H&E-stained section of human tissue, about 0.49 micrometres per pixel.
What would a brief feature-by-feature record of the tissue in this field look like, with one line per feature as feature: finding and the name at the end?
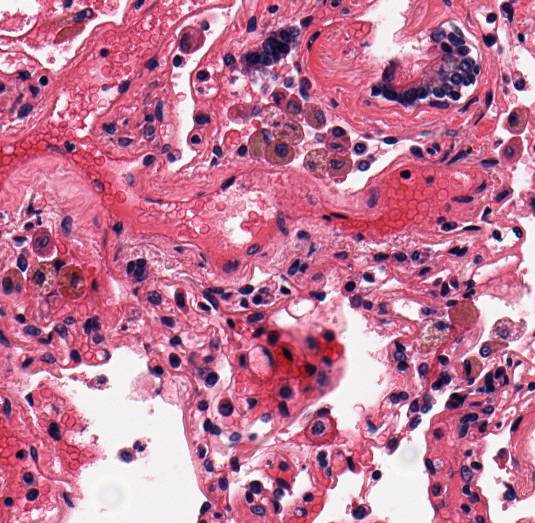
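Architecture: irregular branching tissue walls separating empty spaces.
Pigmented cells: large, rounded, with granular golden-brown pigment in the cytoplasm, scattered in the upper middle and at the left edge.
Cluster: tight group of small cells at upper right, round dark nuclei, scant cytoplasm.
Central walls: thickened, crowded with many oval and spindle-shaped nuclei.
Tissue: lung.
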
